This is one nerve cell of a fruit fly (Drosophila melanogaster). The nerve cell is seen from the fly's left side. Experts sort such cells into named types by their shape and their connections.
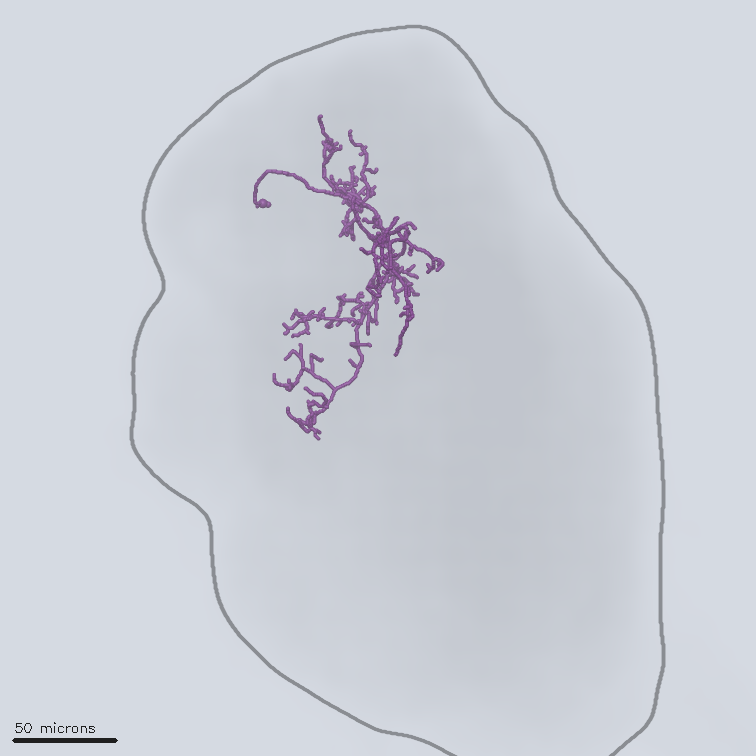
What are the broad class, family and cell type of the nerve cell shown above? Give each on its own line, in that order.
central-brain intrinsic neuron
hemilineage VLPd1
AVLP038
